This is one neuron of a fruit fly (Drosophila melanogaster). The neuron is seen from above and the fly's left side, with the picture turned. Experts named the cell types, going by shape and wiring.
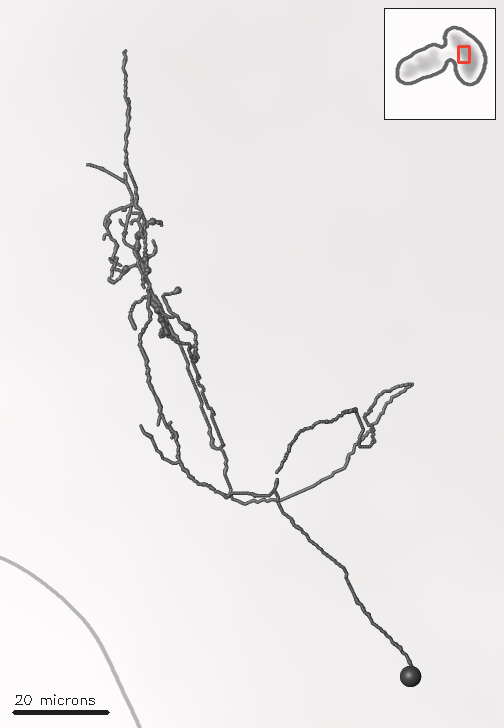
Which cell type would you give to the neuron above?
PS153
